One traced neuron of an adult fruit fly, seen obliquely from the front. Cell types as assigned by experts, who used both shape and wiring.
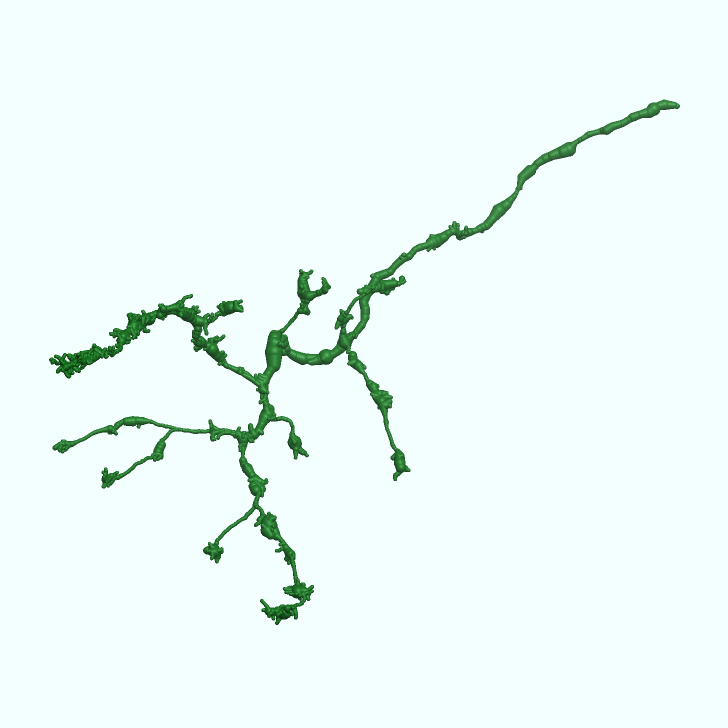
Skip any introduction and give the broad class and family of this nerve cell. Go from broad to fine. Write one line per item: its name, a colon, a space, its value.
broad class: sensory neuron entering the nerve cord
family: class mechanosensory proprioceptive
